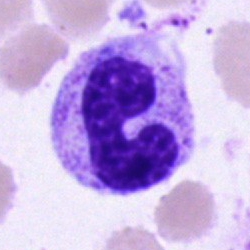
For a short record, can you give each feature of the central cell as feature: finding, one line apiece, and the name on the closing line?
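Outline: round to slightly oval, smooth edge
Nucleus: a thick curved band, deep notch opening to the right
Nucleoli: none to see
Granules: fine purple ones scattered through the cytoplasm
Call it: band neutrophil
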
